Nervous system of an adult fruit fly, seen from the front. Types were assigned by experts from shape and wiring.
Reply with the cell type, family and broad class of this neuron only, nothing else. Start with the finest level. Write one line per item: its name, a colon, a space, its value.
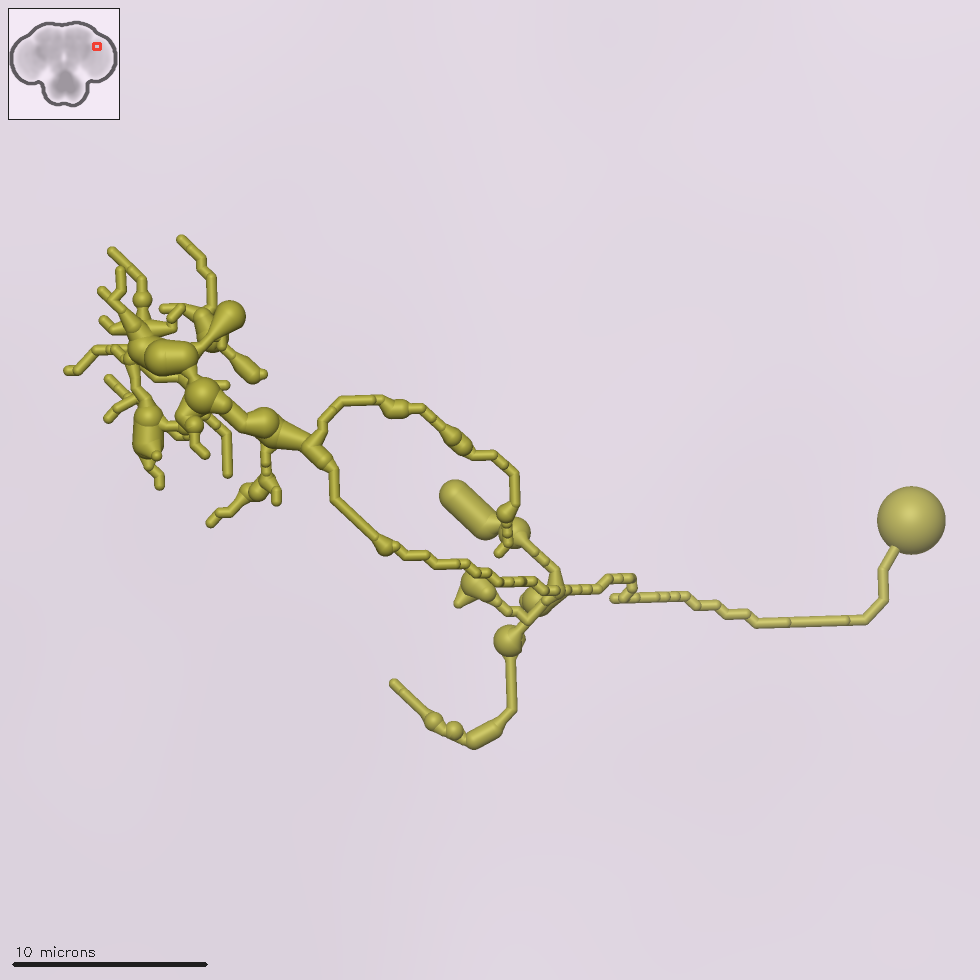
cell type: T5b
family: T
broad class: optic-lobe intrinsic neuron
